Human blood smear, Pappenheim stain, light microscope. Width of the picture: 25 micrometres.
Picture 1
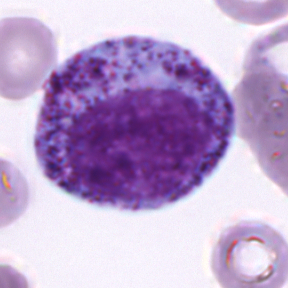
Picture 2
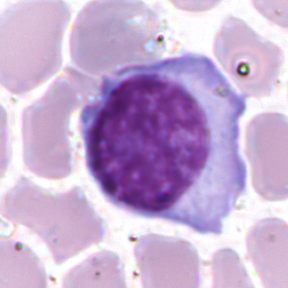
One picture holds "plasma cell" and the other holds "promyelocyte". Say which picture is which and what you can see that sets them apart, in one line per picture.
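Picture 1: promyelocyte. The cytoplasm holds many coarse dark purple granules.
Picture 2: plasma cell. No granules are visible in the cytoplasm.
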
